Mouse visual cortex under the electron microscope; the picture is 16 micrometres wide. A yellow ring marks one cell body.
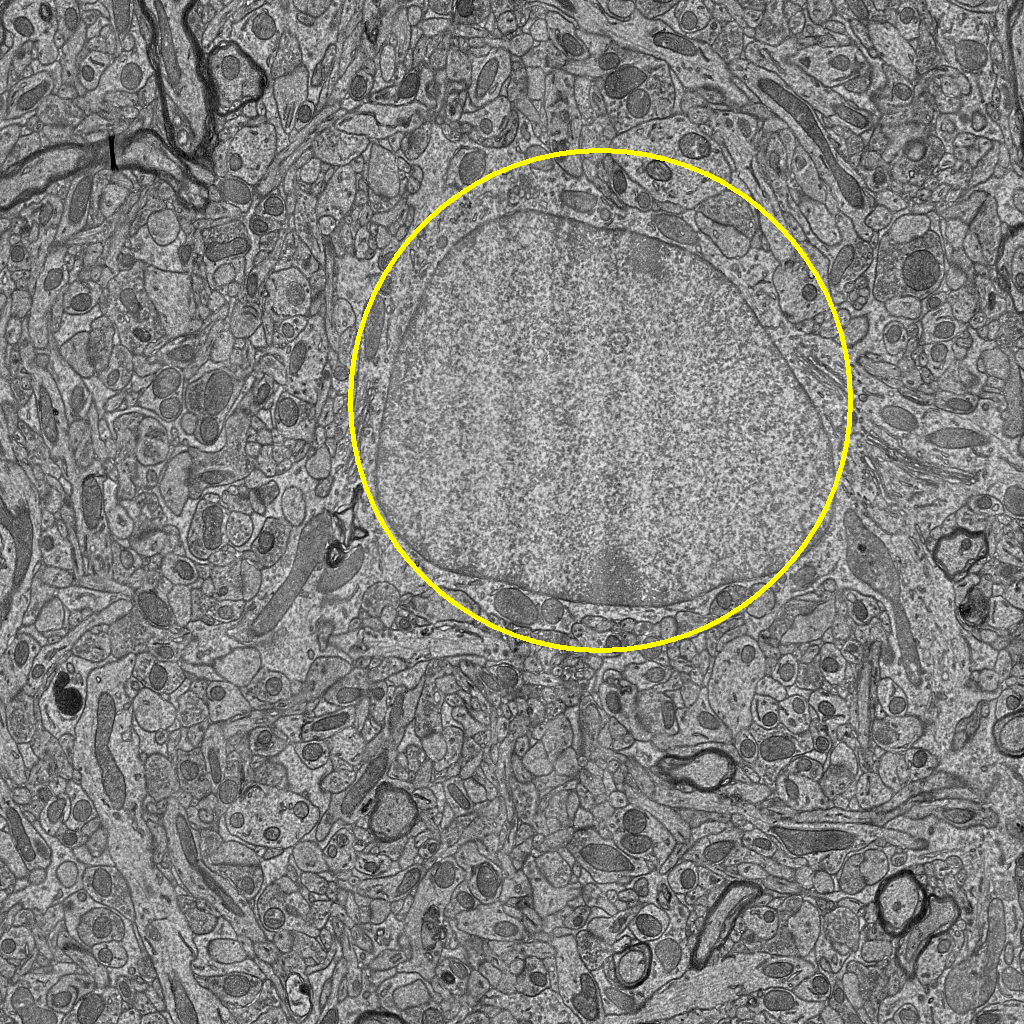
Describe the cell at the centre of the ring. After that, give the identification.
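Looking at the nucleus, I see it is large and rounded, its lower edge flattened so the outline becomes a dome. All of that outline sits inside the ring. The envelope is smooth, with no deep folds or indentations, and the chromatin is finely granular and evenly spread, without large dark clumps. So, this is an astrocyte.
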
